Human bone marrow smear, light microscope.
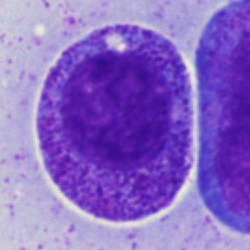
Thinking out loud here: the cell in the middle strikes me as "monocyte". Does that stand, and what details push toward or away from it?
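Granules: numerous, reddish-purple, packing the cytoplasm.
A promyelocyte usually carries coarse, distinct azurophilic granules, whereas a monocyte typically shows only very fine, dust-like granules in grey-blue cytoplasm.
Granules therefore go with promyelocyte, against monocyte. Shape: oval, longer top to bottom than side to side, smooth edge, no projections; noted only. Chromatin: dense, dark purple; noted only. Vacuole: one, small and clear, at the top edge of the cytoplasm; noted only. Neighbour: a bluer cell just to the right, a narrow gap between. Verdict: not monocyte; promyelocyte.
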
